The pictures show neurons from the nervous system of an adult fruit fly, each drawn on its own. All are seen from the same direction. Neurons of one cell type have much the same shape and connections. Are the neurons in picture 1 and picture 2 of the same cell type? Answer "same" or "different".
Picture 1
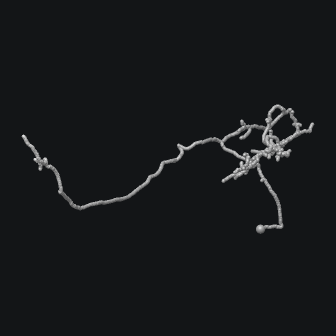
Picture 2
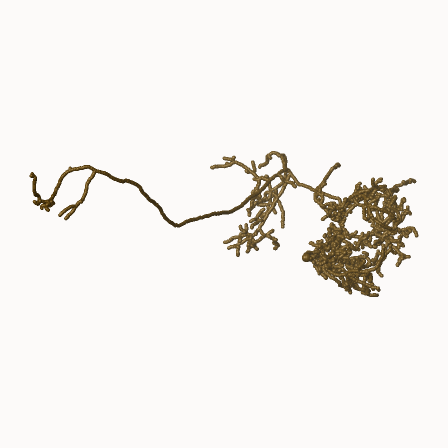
different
